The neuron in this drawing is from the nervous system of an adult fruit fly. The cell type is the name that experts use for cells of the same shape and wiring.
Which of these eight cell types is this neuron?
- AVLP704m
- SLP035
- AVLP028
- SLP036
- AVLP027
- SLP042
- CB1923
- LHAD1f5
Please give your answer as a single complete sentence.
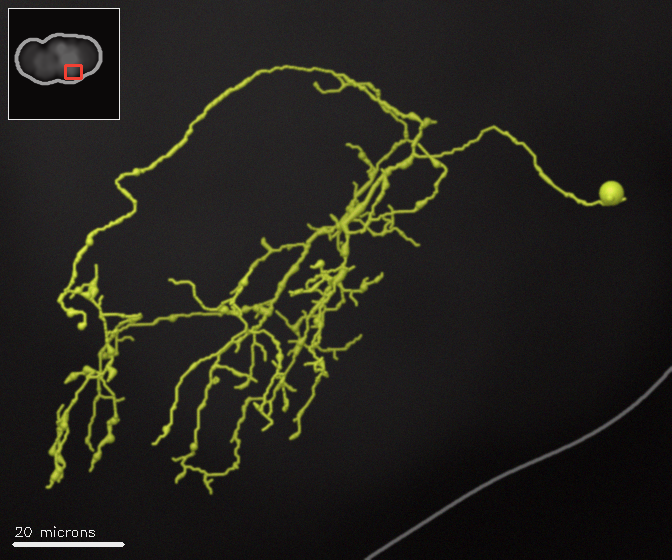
The cell type name for this neuron is SLP042.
